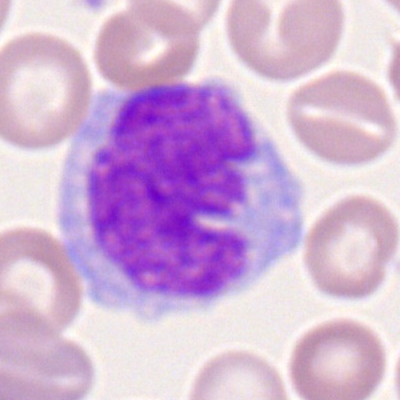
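Monocyte, the central cell of a stained human blood smear. A notch cuts into the right side of the nucleus, which fills most of the cell. The chromatin is clumped, with paler purple areas lying between darker strands. Around the nucleus, the cytoplasm is pale greyish-blue.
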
